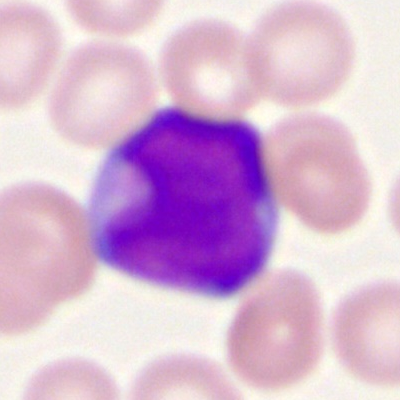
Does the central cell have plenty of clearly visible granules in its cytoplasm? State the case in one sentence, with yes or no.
No, in the cell's cytoplasm no granules are visible.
